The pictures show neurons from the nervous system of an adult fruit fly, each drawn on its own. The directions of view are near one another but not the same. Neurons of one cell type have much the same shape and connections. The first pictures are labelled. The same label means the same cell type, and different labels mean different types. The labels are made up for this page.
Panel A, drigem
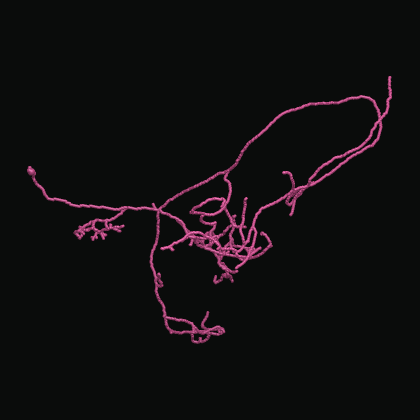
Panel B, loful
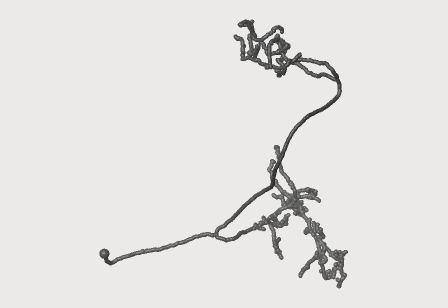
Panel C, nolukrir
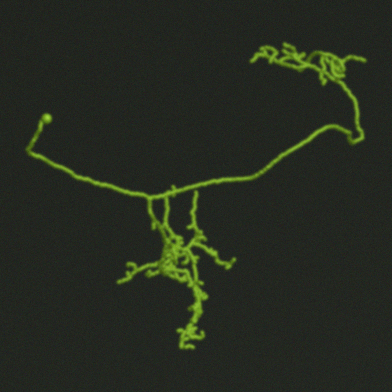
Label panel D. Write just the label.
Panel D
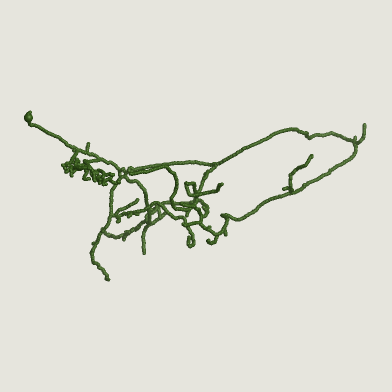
drigem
